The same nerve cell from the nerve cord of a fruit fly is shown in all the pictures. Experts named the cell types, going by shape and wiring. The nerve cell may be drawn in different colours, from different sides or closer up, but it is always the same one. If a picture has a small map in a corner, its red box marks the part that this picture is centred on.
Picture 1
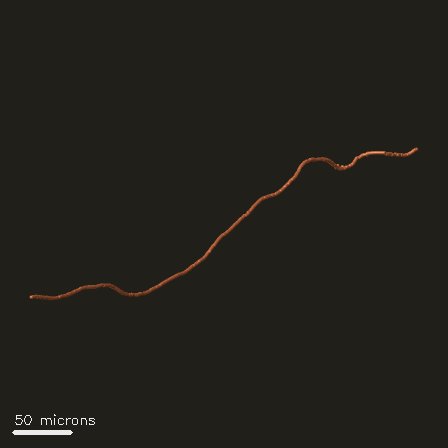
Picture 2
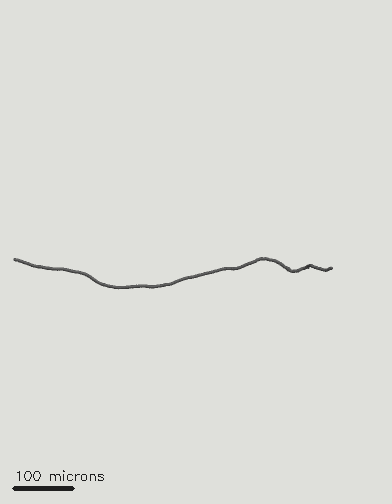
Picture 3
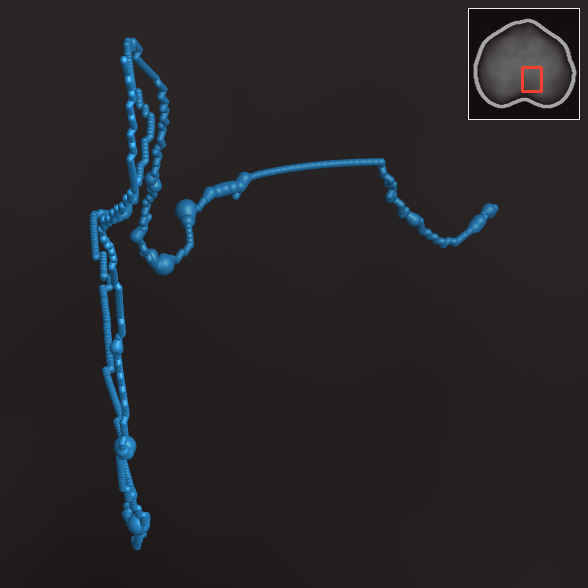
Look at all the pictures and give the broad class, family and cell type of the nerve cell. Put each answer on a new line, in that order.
descending neuron
DNde
DNde007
